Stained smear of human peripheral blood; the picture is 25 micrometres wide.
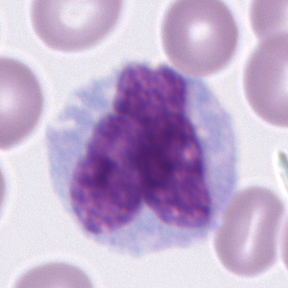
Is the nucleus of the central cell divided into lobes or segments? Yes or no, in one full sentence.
Yes, the nucleus of the cell is not one mass but distinct lobes.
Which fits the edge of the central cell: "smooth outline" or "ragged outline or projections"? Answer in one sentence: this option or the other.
The outline of the cell is rough, not smooth.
